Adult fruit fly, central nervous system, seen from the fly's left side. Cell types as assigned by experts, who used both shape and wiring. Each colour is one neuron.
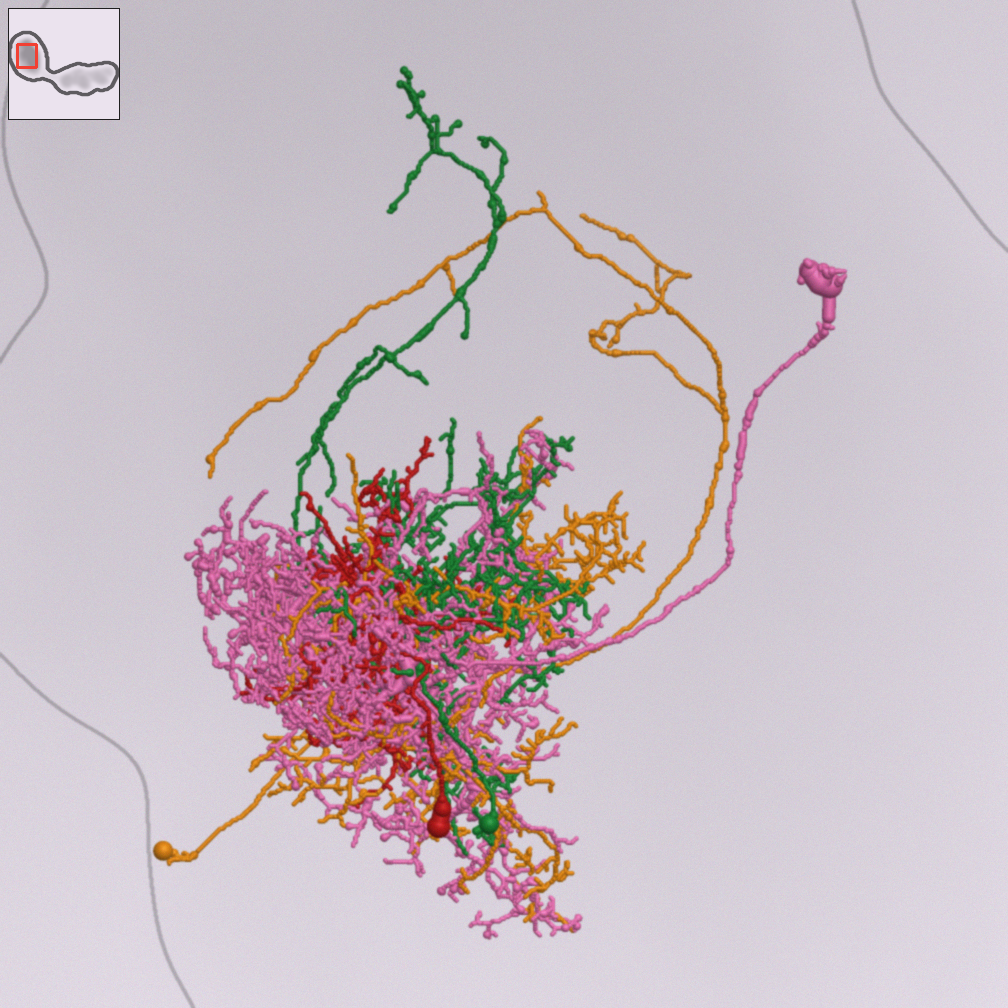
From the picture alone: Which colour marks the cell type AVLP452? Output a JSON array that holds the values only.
["orange"]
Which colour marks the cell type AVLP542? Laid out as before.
["pink"]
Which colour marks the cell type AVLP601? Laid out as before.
["red"]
